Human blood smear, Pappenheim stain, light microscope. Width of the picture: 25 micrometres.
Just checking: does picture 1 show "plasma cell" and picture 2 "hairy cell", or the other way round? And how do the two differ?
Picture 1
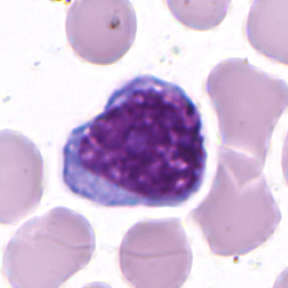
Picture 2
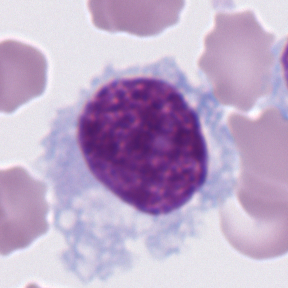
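Plasma cell, picture 1; hairy cell, picture 2. Plasma cell: chromatin dark purple, coarsely clumped, paler patches between the clumps.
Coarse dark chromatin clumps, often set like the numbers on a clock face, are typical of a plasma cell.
Outline smooth, no surface projections. Cytoplasm without visible granules or vacuoles. Only red cells around it; no other nucleated cell in view. Hairy cell: outline irregular, edge ragged and frayed, unlike the smooth plasma cell. Cytoplasm abundant, pale greyish-blue, forming a wide rim around the nucleus. No distinct granules.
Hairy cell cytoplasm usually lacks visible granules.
Many small clear vacuoles in the lower cytoplasm give a foamy look, where the plasma cell has none.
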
